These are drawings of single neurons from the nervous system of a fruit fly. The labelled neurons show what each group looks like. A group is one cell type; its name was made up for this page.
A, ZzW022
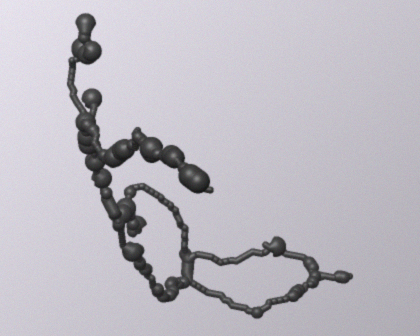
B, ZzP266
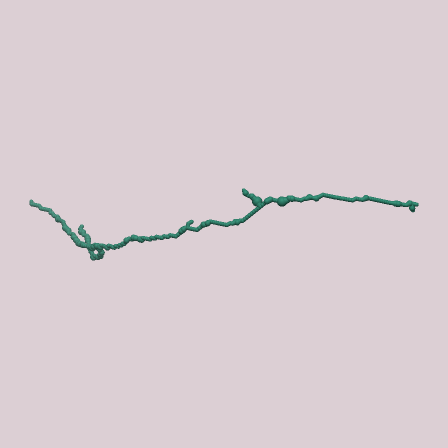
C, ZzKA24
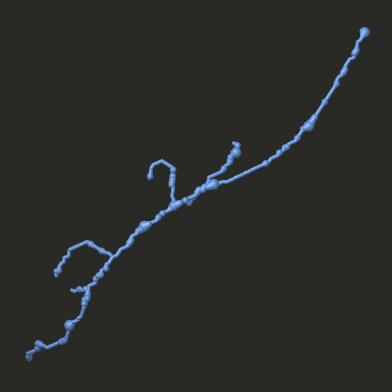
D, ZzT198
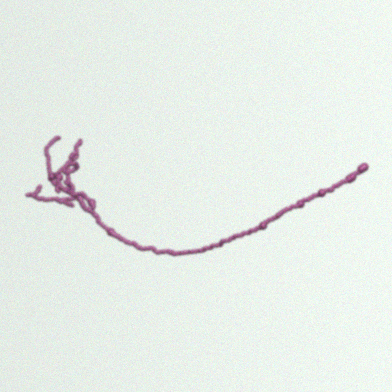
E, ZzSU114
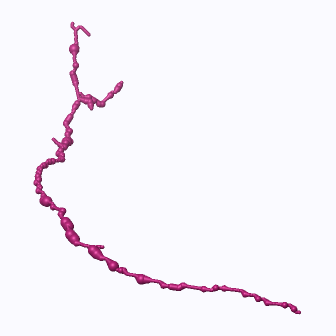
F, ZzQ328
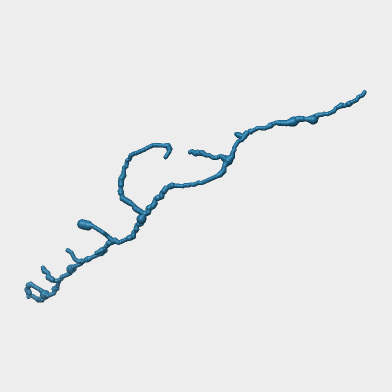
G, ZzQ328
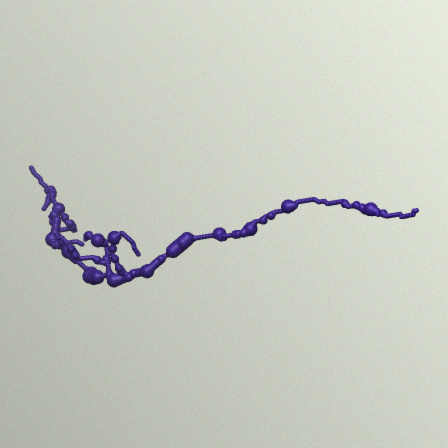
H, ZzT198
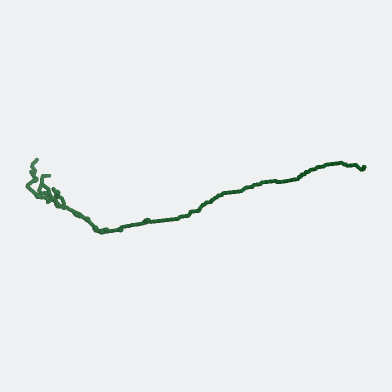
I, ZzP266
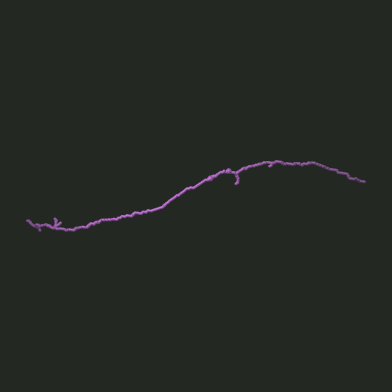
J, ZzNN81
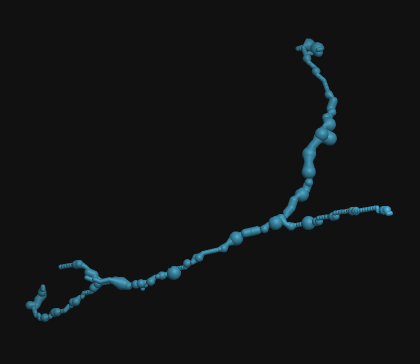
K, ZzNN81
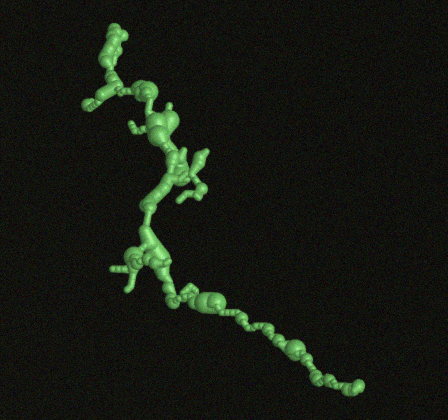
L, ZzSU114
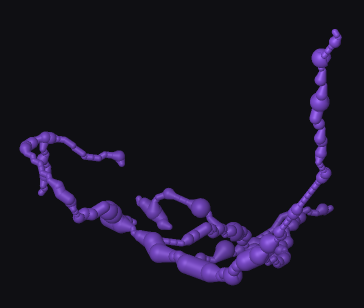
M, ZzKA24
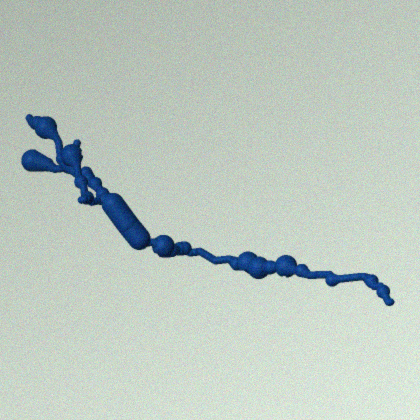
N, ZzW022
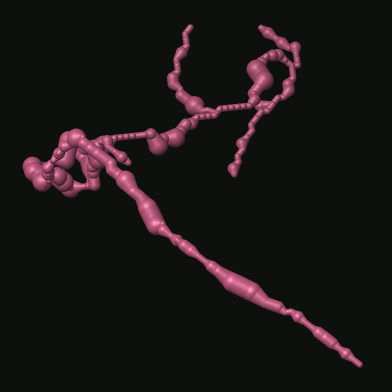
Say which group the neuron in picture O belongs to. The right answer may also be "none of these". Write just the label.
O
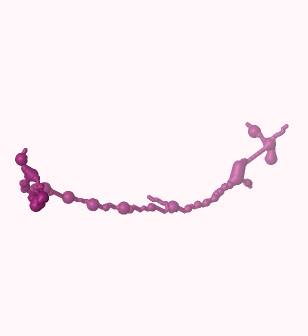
ZzW022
